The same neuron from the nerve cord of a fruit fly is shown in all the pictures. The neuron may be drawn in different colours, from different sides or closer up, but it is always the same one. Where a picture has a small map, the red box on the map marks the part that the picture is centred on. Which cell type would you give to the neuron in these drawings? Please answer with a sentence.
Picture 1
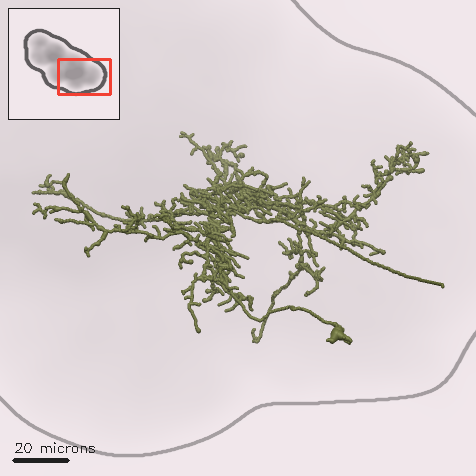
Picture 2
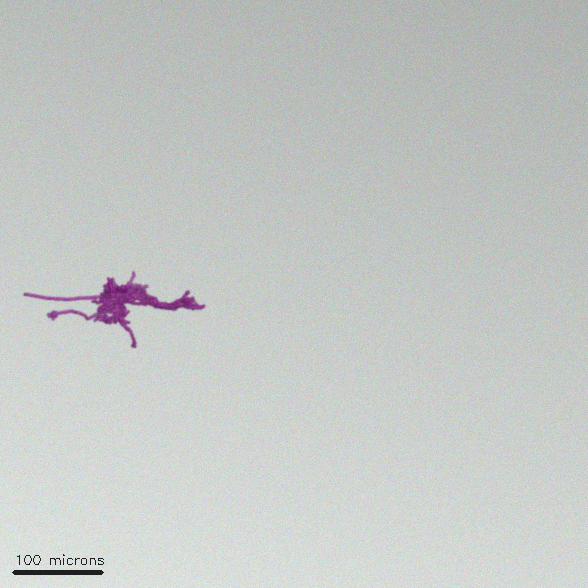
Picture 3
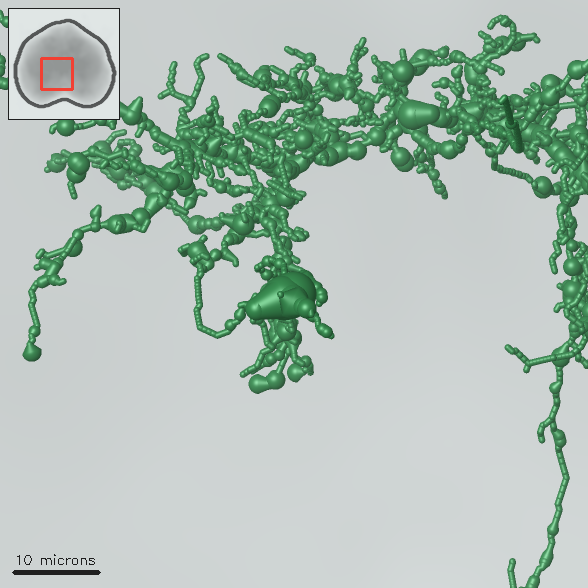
The cell type is AN08B043.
